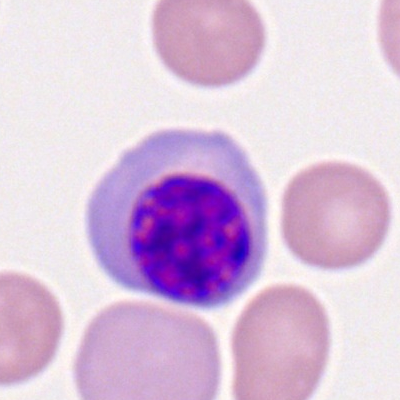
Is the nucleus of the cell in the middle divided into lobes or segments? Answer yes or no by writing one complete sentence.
No, the nucleus is not split into segments; it is one compact round, oval or kidney-shaped mass.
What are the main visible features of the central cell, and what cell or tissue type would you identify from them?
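Let's begin with the nucleus: it sits off-centre, toward the lower part of the cell. Now follow the rim of cytoplasm around it, and you'll find it widest on the upper left side of the nucleus. Within that cytoplasm you won't see any granules, nor any vacuoles. Put together, what you're looking at is an erythroblast.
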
